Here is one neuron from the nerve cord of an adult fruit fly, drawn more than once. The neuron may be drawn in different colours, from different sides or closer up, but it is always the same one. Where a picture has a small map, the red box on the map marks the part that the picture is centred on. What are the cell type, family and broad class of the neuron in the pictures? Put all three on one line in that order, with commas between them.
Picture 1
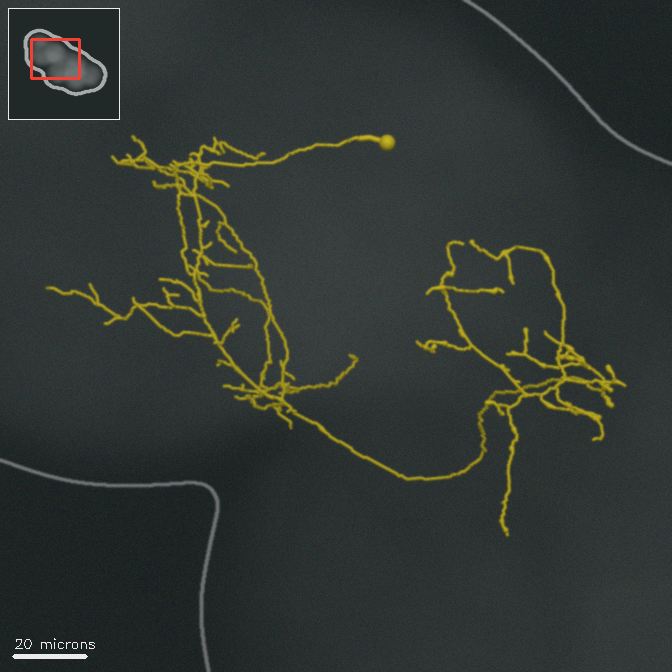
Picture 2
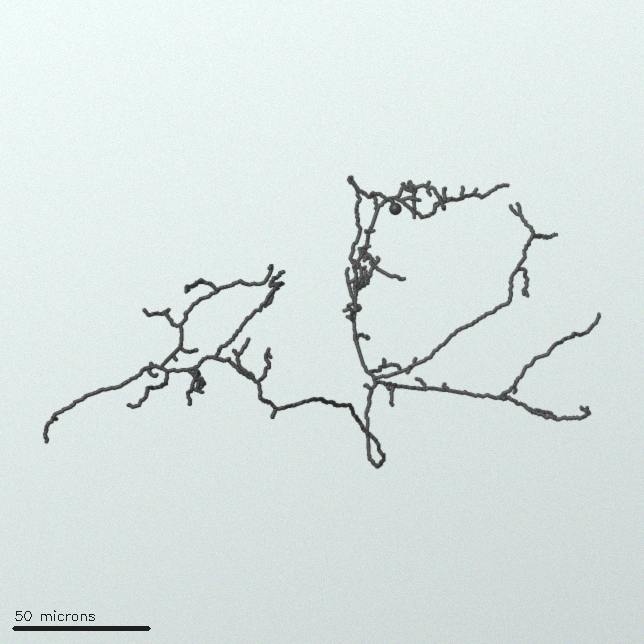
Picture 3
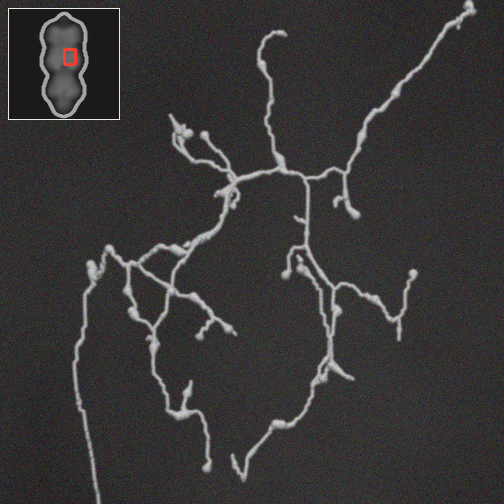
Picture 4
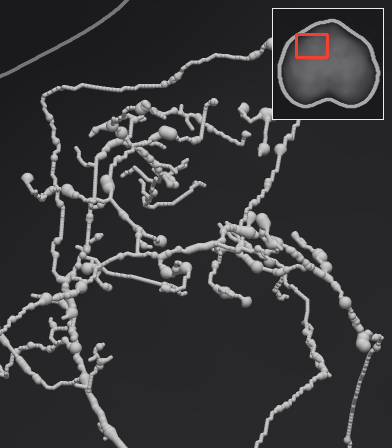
IN17A104, hemilineage 17A, nerve-cord intrinsic neuron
